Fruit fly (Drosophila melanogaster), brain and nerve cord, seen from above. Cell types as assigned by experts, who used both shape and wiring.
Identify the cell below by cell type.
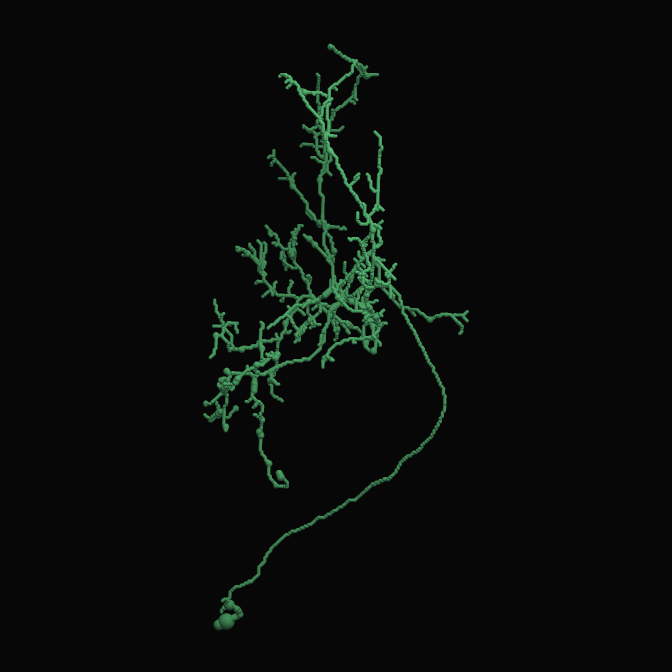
IN21A047_c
